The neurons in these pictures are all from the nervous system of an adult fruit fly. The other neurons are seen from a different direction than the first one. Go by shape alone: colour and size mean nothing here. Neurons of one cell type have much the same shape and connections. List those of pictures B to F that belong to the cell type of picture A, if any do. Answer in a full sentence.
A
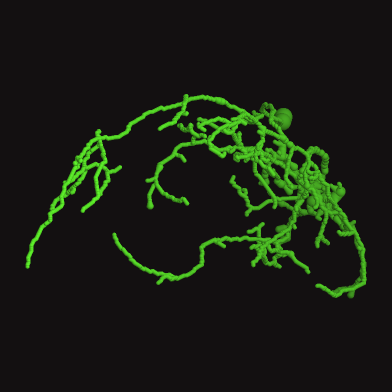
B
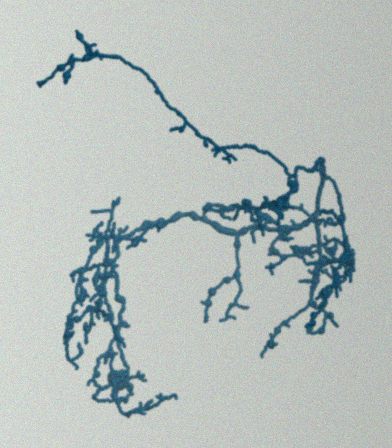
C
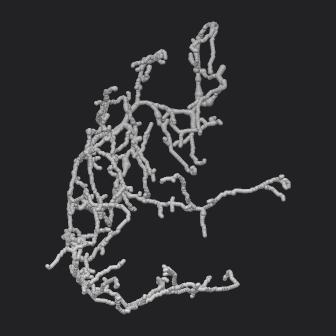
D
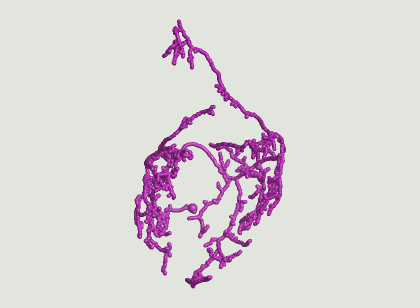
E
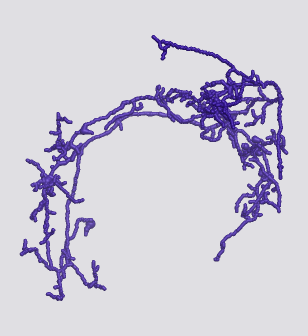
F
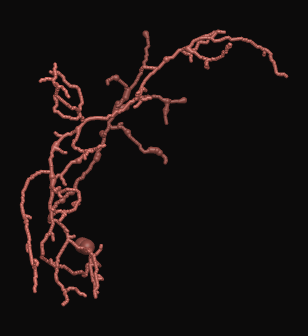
Picture C and picture F are of the same cell type.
